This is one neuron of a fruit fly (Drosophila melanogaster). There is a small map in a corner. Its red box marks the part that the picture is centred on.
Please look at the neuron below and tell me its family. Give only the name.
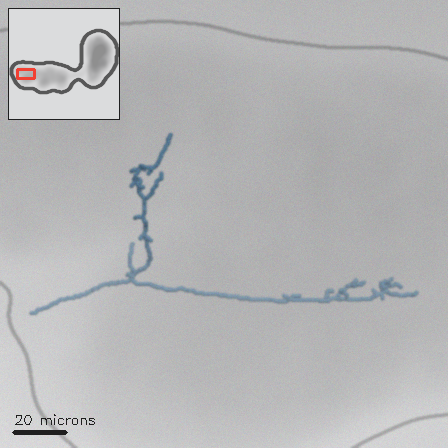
class mechanosensory proprioceptive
